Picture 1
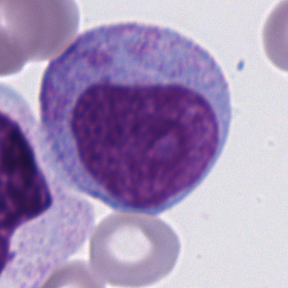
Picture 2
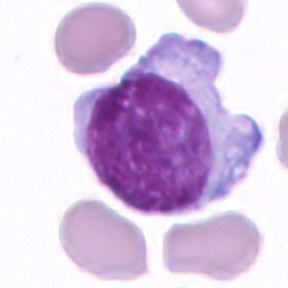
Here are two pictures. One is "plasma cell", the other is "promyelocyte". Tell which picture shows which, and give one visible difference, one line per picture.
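Picture 1 shows a promyelocyte: The cell outline is round and smooth.
Picture 2 shows a plasma cell: The cell outline is irregular, with ragged bulging projections along its upper and right sides.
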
